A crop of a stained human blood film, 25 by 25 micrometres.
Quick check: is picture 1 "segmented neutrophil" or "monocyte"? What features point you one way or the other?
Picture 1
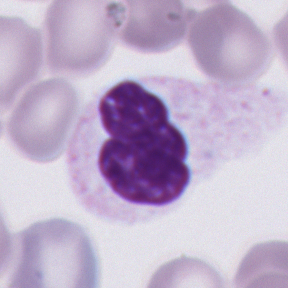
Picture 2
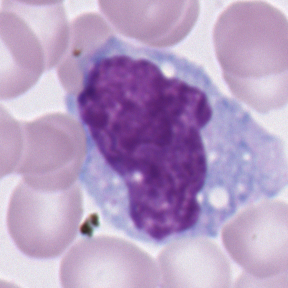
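The segmented neutrophil appears in picture 1, and the monocyte in picture 2. The nuclei differ first in outline and size: the monocyte's has an irregular, folded outline with lobed edges and is about 17 by 11 micrometres, against about 11 by 8 micrometres for the segmented neutrophil.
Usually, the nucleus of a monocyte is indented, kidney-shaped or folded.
The segmented neutrophil's chromatin is dark purple and densely clumped, and no nucleoli can be seen. Its cytoplasm is plentiful and pale pinkish-lilac, whereas that of the monocyte is pale grey-blue.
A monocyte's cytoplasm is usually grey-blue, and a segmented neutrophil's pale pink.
Fine pinkish granules are scattered through the neutrophil's cytoplasm, while the monocyte's shows no coarse granules.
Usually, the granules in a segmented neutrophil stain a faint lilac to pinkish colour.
Vacuoles set them apart as well: none are seen in the neutrophil, but several small clear ones lie in the monocyte's cytoplasm. The monocyte's cell outline is irregular rather than round, and a small dark brown speck lies just outside it at lower left.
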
